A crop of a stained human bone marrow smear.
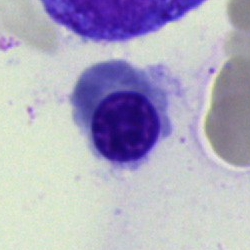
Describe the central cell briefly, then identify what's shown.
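Nucleus low in the cell; widest band of cytoplasm above it. Chromatin dark purple, coarsely clumped, a few paler streaks between clumps. Cytoplasm without visible granules. Outline irregular, small ragged bulges along right edge. Erythroblast.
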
